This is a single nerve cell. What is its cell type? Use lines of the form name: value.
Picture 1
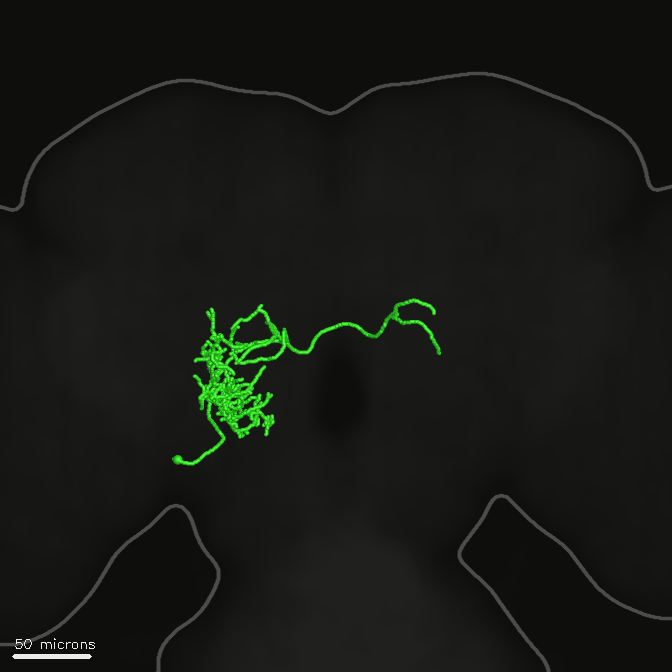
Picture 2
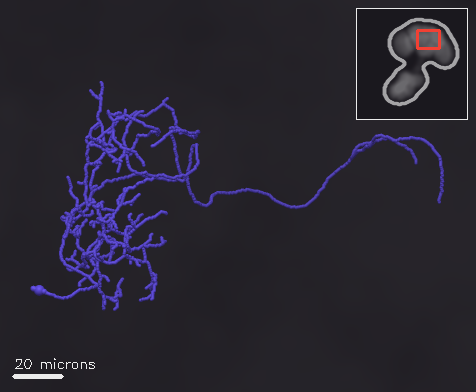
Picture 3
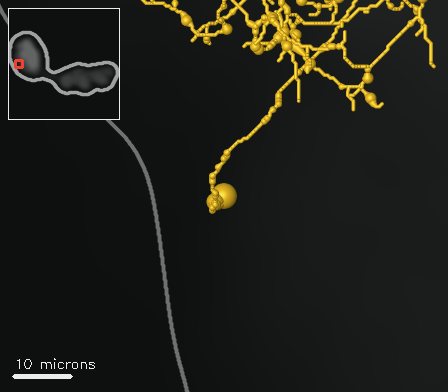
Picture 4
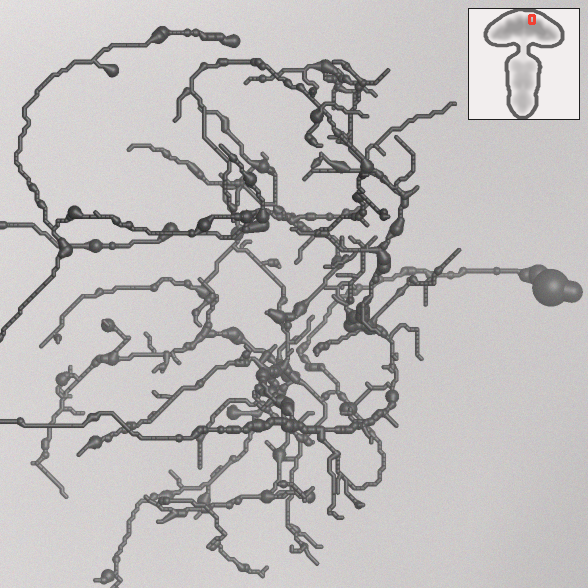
cell type: v2LN34A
